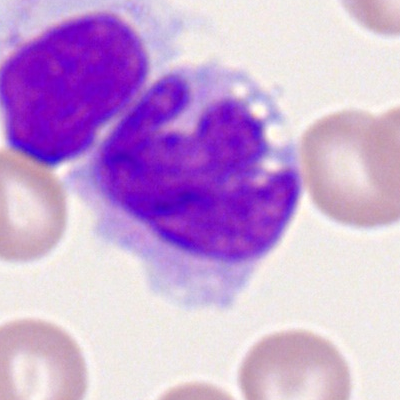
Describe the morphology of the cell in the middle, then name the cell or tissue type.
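First, the nucleus: deeply folded, with a cleft running into it from the top. Next, vacuoles: several small, clear, round ones lie along the upper right edge of the nucleus. Then granules: no coarse coloured ones are seen in the cytoplasm. Last, the outline: irregular, with a frayed, indistinct lower edge. This cell is a monocyte.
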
